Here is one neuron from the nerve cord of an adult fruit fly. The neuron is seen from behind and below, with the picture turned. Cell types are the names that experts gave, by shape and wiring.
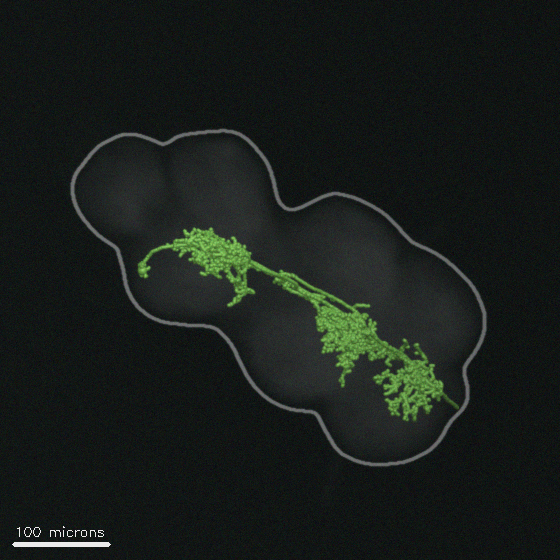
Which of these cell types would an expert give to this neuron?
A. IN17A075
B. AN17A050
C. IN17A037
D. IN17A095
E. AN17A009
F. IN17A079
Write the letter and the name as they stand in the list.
E. AN17A009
